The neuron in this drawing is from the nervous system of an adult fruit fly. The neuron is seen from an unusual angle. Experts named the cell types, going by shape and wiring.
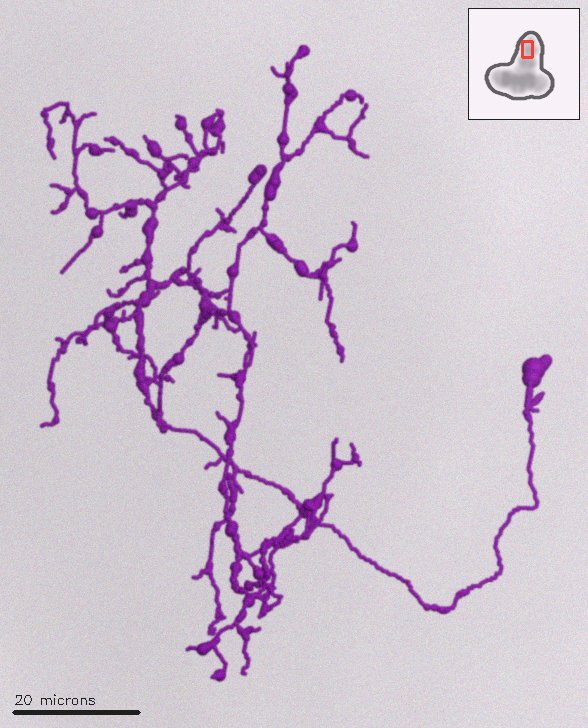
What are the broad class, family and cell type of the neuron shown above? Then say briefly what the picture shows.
It is a nerve-cord intrinsic neuron. Its family is hemilineage 13B. Its cell type is IN13B085. Its cell body lies on the right of the picture. From top to bottom in the picture it spans about 100 microns. Dozens of branch ends can be seen.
